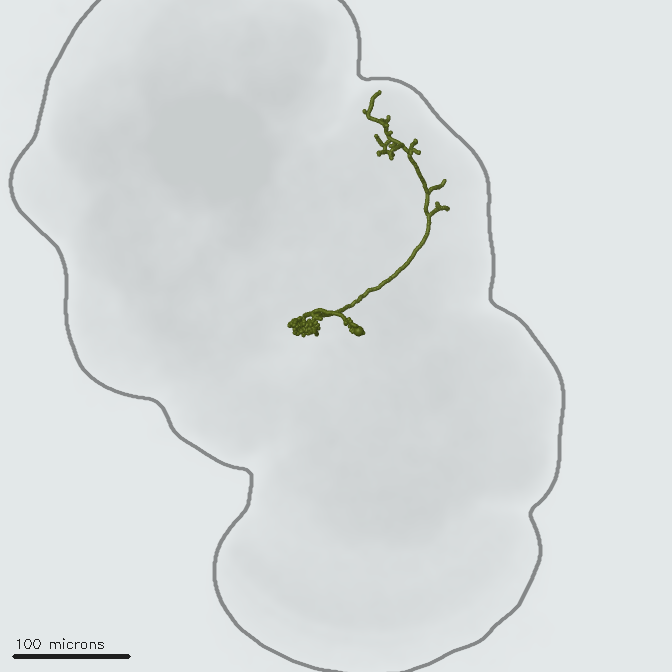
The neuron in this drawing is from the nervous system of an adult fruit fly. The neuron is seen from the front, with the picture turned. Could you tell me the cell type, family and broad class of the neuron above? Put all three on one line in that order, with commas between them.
VM7v_adPN, hemilineage ALad1, central-brain intrinsic neuron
